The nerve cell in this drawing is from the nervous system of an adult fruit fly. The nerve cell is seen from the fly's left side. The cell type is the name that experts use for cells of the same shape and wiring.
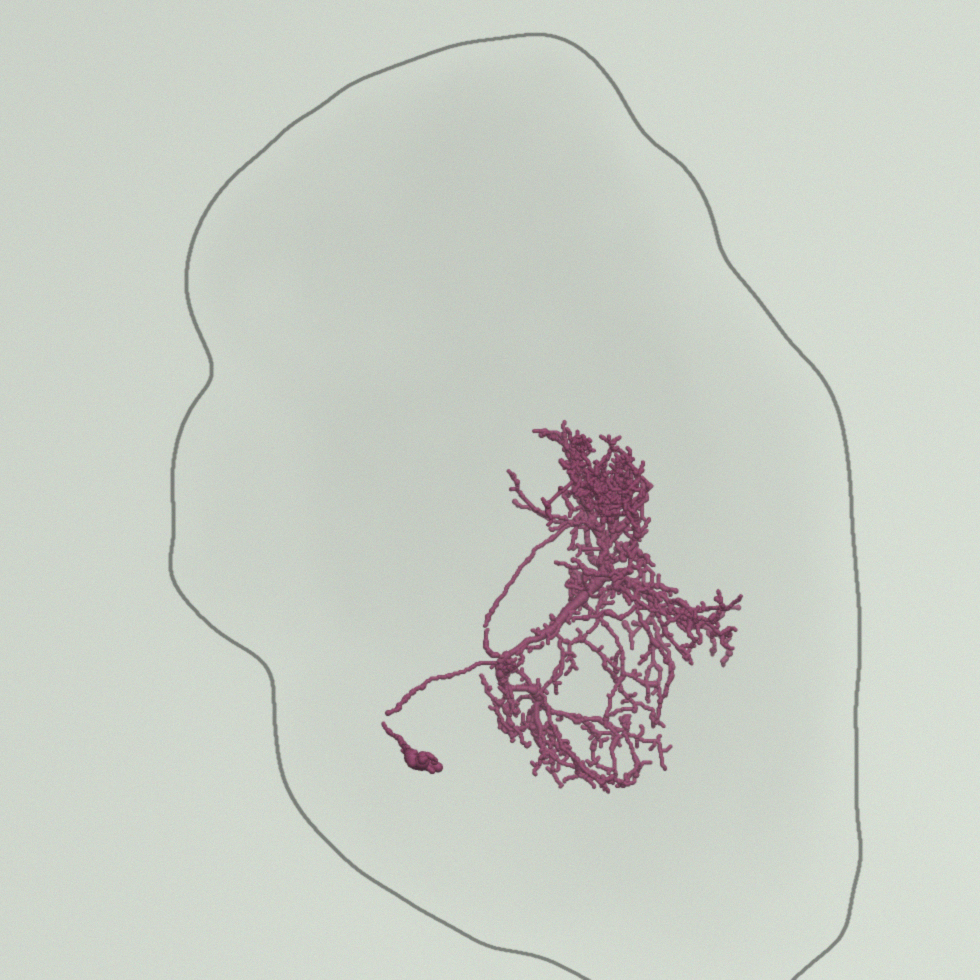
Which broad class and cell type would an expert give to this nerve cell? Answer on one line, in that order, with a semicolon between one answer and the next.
central-brain intrinsic neuron; PS306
